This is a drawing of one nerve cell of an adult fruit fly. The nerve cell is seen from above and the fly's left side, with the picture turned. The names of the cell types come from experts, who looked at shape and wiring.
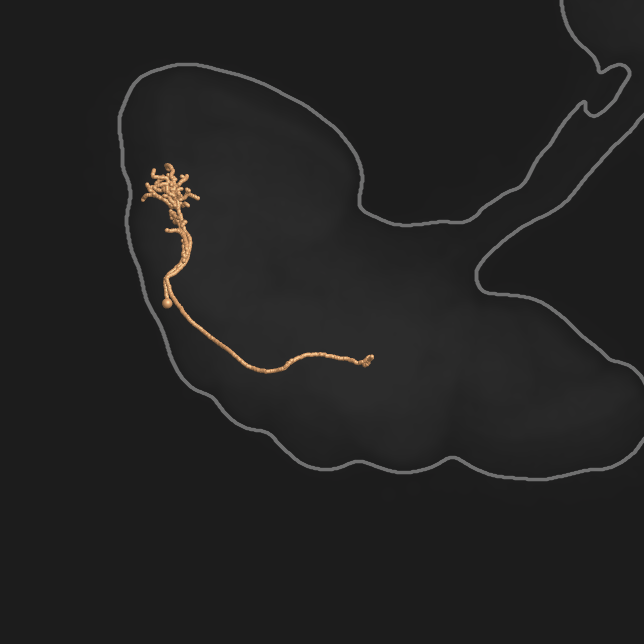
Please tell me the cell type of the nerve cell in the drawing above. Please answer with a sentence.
The cell type is CB2934.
